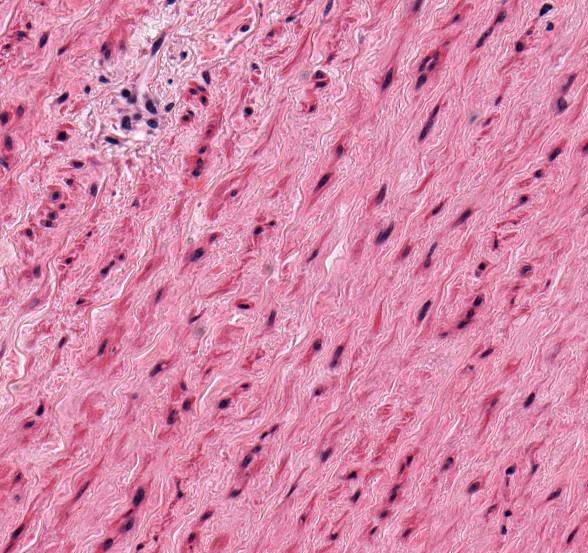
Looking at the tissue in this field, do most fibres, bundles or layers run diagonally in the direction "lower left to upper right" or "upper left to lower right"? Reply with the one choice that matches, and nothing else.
Lower left to upper right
